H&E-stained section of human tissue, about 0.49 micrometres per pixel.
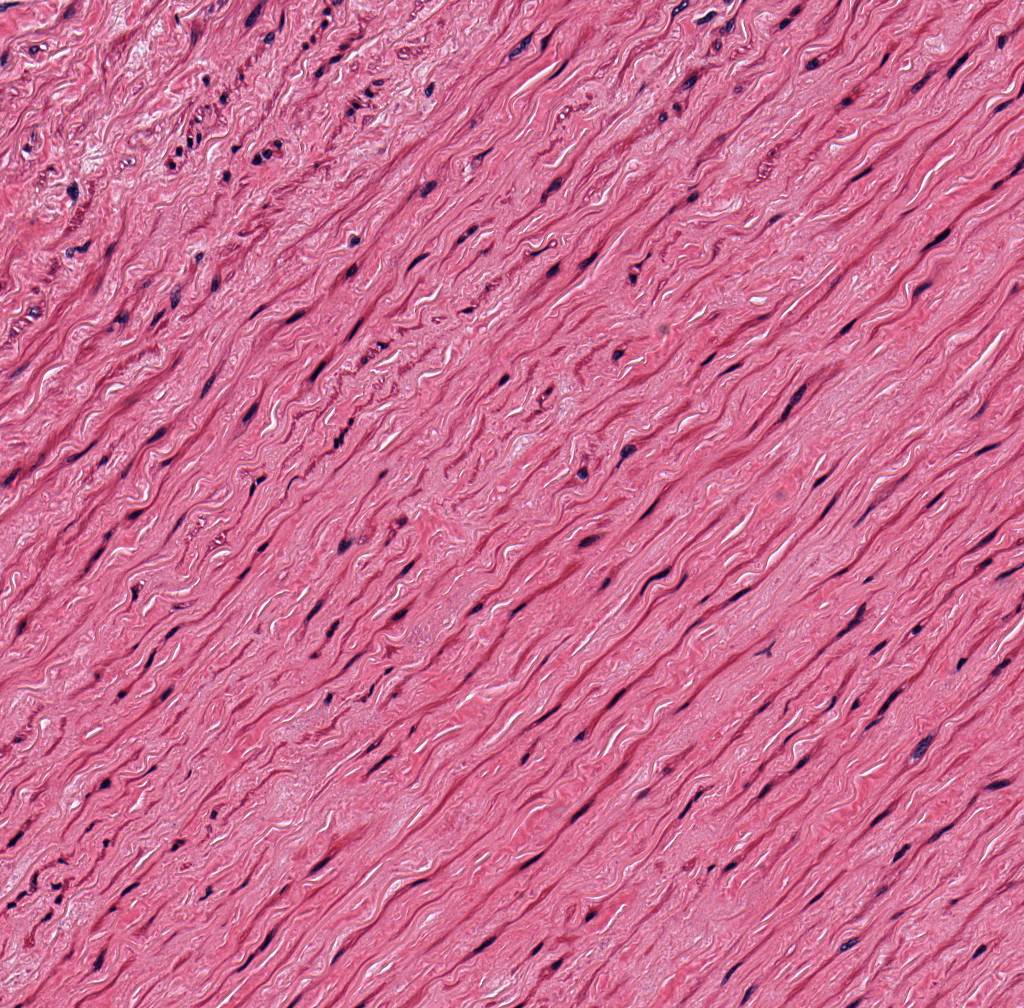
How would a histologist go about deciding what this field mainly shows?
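Mainly shown here is tunica media of an artery. Item by item: the whole field is dense fibrous tissue, its fibres running parallel and diagonally from lower left to upper right; they are wavy, crimped and bright pink with eosin; the dark, elongated, spindle-shaped nuclei lie parallel to them.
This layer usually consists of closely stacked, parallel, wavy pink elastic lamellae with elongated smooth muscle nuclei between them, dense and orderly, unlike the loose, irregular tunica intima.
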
